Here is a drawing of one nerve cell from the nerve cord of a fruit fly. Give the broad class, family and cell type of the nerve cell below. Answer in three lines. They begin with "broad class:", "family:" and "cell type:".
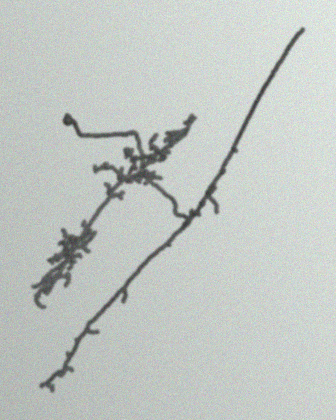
broad class: ascending neuron
family: hemilineage 06A
cell type: AN06A041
